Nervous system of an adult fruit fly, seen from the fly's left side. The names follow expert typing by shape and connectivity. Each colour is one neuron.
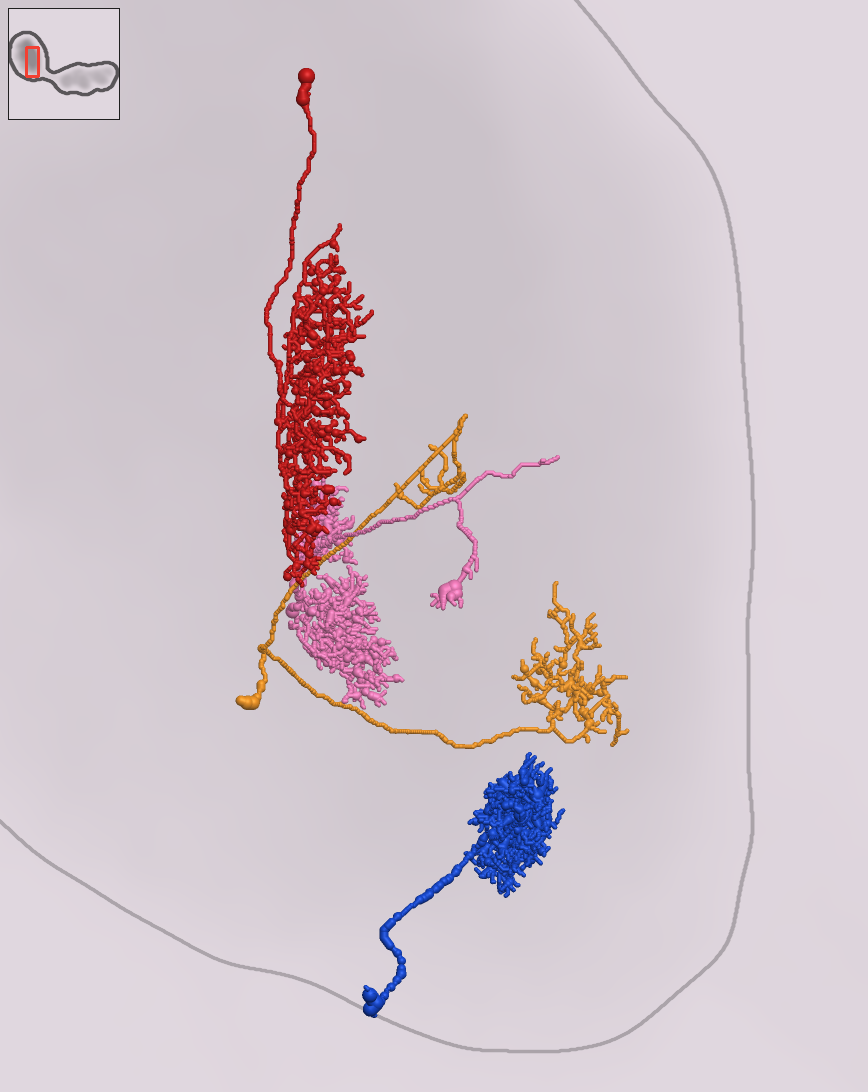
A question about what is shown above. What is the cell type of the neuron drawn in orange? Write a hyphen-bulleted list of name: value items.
- cell type: MeLo7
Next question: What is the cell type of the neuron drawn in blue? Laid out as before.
- cell type: Pm4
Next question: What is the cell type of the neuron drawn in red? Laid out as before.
- cell type: Pm2b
